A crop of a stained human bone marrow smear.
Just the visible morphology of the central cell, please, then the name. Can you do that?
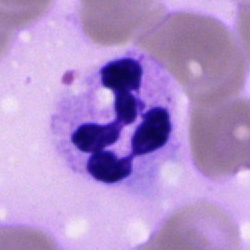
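Roughly round in outline, the cell has a nucleus of dense chromatin that stains dark purple. No nucleoli are visible in that nucleus. The cell is a segmented neutrophil.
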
